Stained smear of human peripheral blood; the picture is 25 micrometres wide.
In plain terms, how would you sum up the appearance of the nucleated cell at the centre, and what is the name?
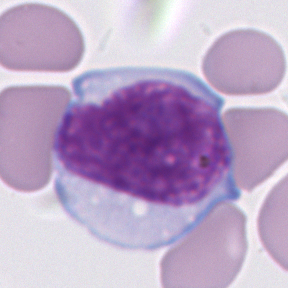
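Size first: the cell is about 17 micrometres across. The nucleus is oval, about 16 by 10 micrometres, and takes up about 60% of the cell's area. The cytoplasm is pale grey-blue, though a deeper blue at the edge than further in. Below the nucleus I see a few small clear spots in the cytoplasm, and inside the nucleus, near its right edge, a single small dark dot. The cell is a myeloblast.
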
